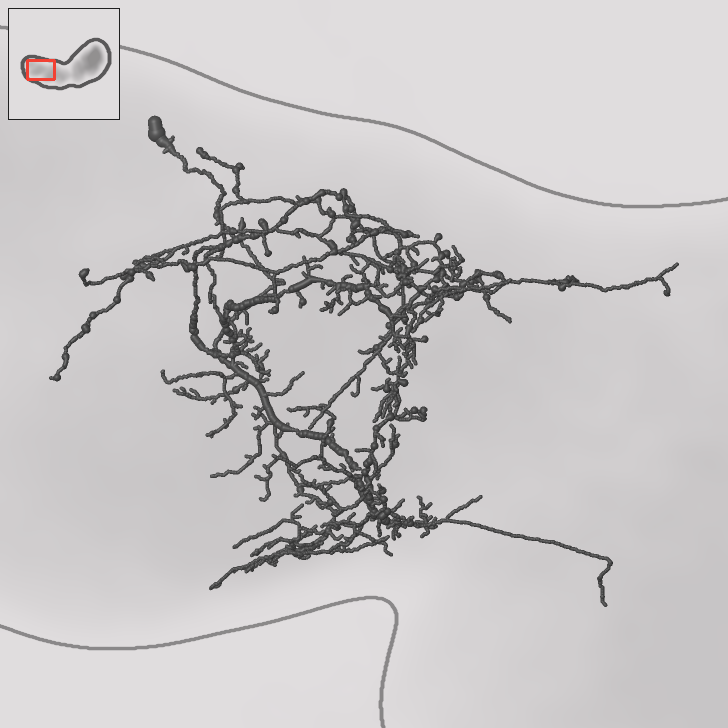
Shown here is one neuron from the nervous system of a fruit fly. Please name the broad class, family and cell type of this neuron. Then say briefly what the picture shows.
It is a nerve-cord intrinsic neuron. The family is hemilineage 01A. It is of cell type IN01A031. The cell body can be seen at the upper left of the picture. More than a hundred branch ends can be seen.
